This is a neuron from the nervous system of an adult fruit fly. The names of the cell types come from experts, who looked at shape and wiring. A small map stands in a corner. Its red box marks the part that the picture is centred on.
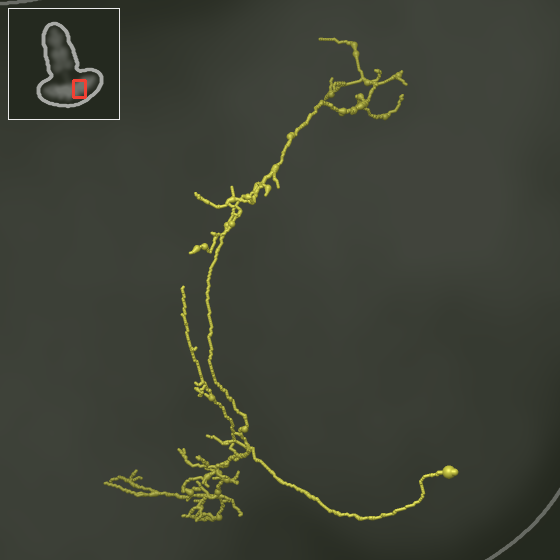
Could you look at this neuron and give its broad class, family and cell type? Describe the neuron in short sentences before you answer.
The cell body can be seen at the lower right of the picture. Dozens of branch ends can be seen. It is a central-brain intrinsic neuron. The family is hemilineage LALa1_posterior. The cell type is WEDPN17_b.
